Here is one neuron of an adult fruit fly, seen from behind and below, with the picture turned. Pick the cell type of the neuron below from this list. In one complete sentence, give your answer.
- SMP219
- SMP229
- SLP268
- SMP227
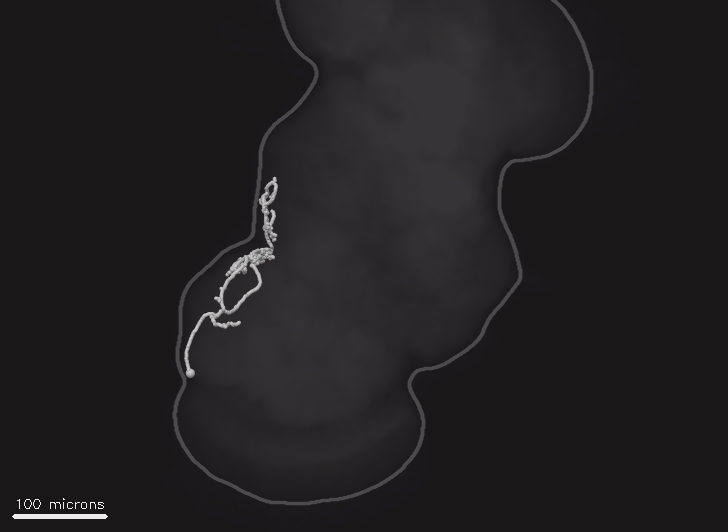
The cell type this neuron represents is SMP219.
